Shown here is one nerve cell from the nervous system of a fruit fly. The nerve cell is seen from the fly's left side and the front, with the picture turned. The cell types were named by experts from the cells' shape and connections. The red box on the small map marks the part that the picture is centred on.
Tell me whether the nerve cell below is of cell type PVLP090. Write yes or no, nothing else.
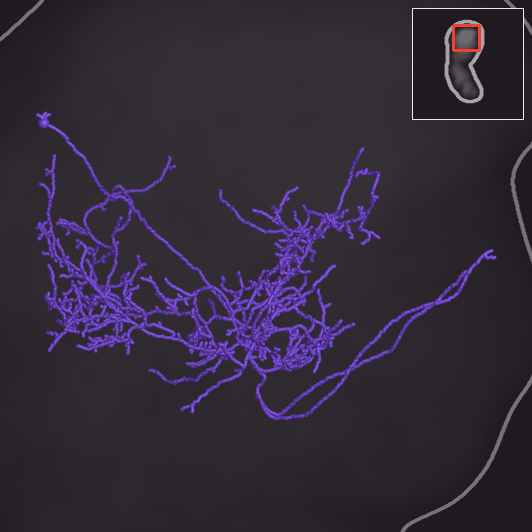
no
